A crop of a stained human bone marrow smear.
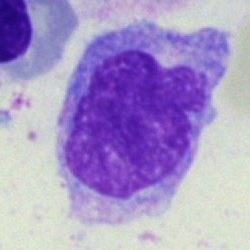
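Monocyte at the centre of a stained bone marrow smear, its outline irregular with ruffled, frayed edges. Notches and folds mark the upper border of the nucleus. The chromatin is fine and lacy rather than coarsely clumped. Separately, in the upper left corner, lies part of another cell with a dark nucleus.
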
